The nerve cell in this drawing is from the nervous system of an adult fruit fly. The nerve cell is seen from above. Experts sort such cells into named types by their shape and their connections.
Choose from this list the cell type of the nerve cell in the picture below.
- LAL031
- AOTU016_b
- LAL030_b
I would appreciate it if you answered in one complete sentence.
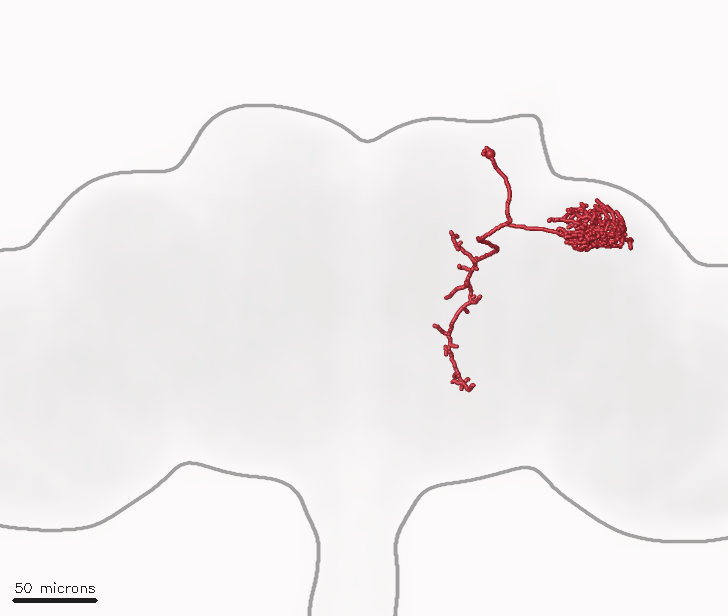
This nerve cell is an instance of the cell type AOTU016_b.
